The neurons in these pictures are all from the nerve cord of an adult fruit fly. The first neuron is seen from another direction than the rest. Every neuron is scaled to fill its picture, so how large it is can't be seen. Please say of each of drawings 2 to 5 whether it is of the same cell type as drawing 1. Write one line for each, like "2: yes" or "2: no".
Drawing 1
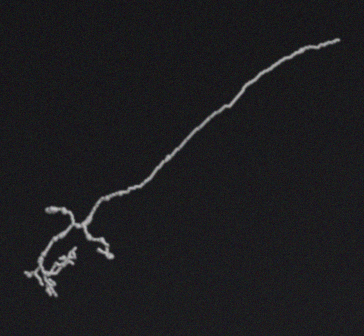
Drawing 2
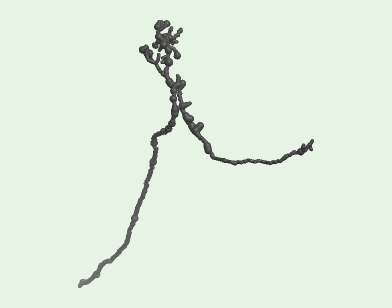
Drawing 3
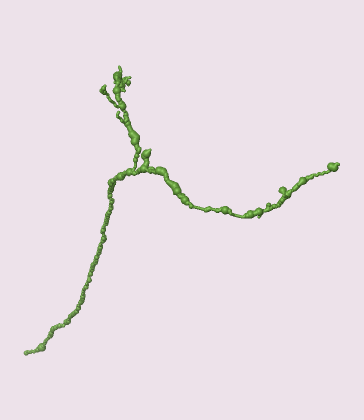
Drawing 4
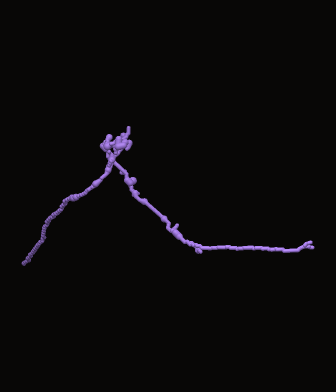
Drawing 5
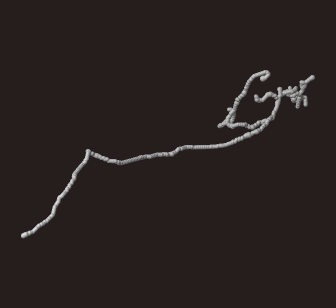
2: no
3: no
4: no
5: yes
